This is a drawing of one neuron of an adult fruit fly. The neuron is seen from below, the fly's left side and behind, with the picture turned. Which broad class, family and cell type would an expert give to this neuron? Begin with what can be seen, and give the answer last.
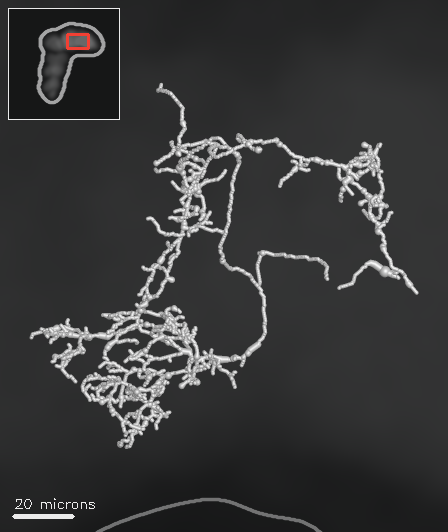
The cell body can be seen on the right of the picture. From left to right in the picture it spans about 130 microns. Dozens of branch ends can be seen. This is a central-brain intrinsic neuron. The family is hemilineage SMPad3. The cell type is CB4159.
